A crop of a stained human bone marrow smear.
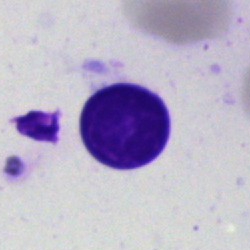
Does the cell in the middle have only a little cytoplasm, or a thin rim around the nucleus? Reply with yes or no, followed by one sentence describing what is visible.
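Yes. Very little cytoplasm is visible around the nucleus.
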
